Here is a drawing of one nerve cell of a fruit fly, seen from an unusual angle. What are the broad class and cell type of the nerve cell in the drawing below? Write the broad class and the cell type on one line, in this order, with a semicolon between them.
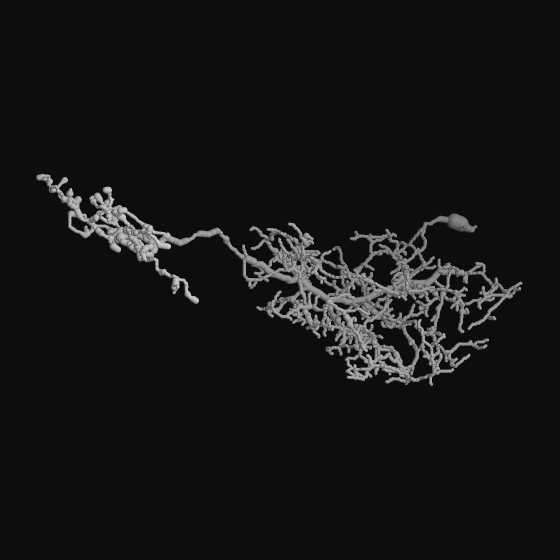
central-brain intrinsic neuron; GNG473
